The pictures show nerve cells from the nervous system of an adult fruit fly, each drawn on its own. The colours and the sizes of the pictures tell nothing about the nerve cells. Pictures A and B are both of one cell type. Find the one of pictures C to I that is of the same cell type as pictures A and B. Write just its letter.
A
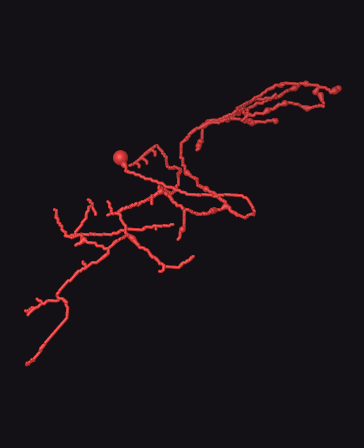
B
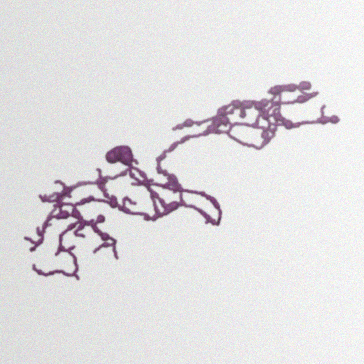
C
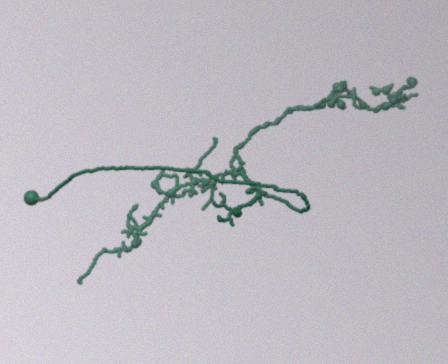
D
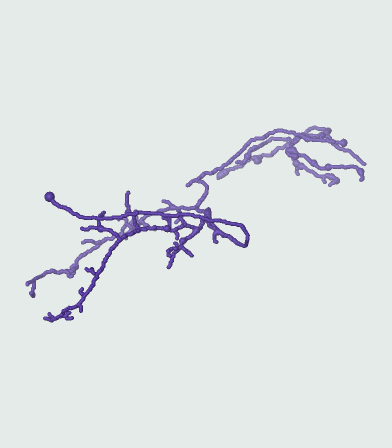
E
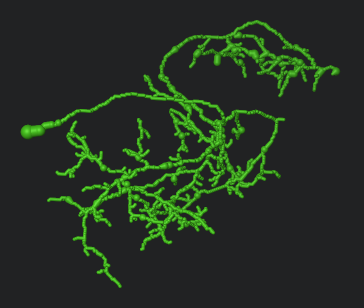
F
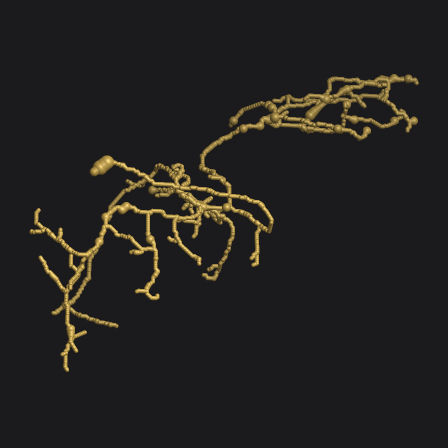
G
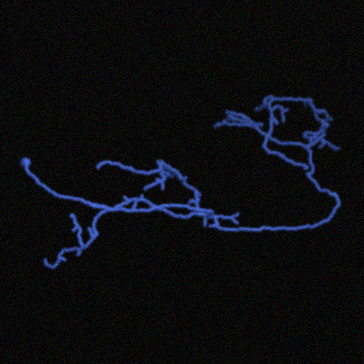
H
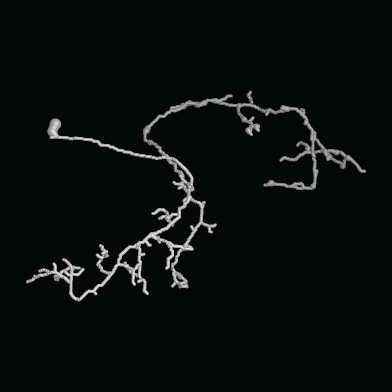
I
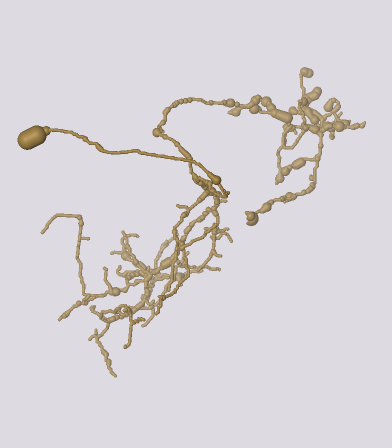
F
